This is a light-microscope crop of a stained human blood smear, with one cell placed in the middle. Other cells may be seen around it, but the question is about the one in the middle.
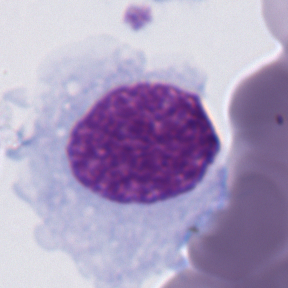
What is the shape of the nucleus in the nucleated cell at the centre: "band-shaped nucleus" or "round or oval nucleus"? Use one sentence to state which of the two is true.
The shape of the nucleus is one compact round or oval mass.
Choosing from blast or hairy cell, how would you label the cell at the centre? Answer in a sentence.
The central element of this crop is a cell, namely a hairy cell.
